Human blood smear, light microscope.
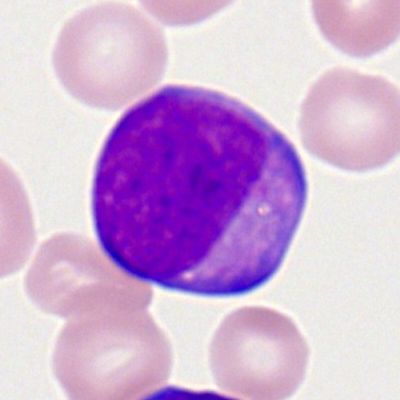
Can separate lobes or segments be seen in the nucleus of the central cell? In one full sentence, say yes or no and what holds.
No, it is a single compact round, oval or kidney-shaped nucleus that this cell has.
